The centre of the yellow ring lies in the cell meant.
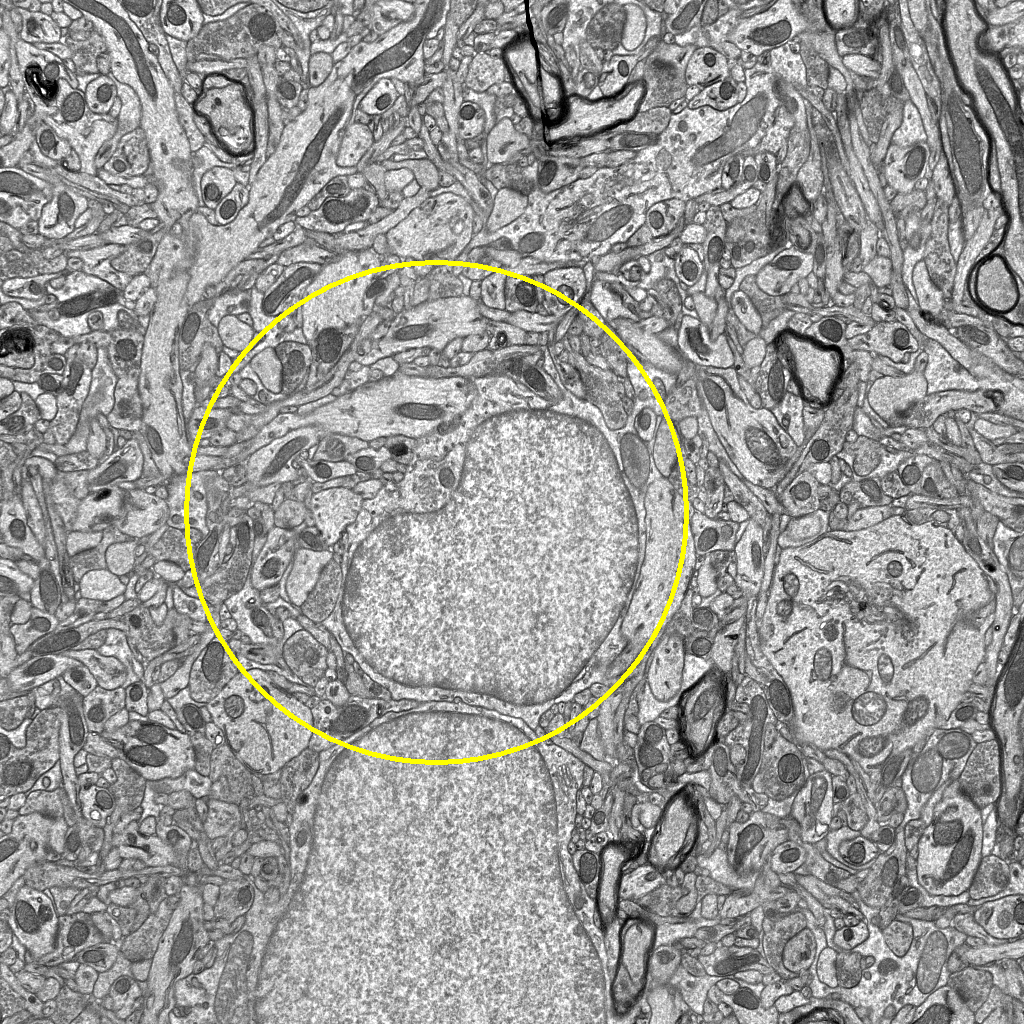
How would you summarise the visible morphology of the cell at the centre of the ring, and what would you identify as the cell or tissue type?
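Shape first: the nucleus is large and roughly round, its whole outline within the ring. Outline next: smooth on the right and bottom, with an indented step at the upper left. Chromatin: pale, finely granular, evenly spread, with no dark clumps lining the envelope. Nucleolus: none distinct. The cell is an astrocyte.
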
